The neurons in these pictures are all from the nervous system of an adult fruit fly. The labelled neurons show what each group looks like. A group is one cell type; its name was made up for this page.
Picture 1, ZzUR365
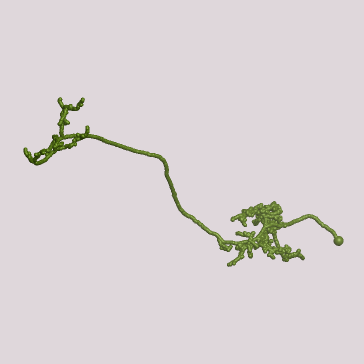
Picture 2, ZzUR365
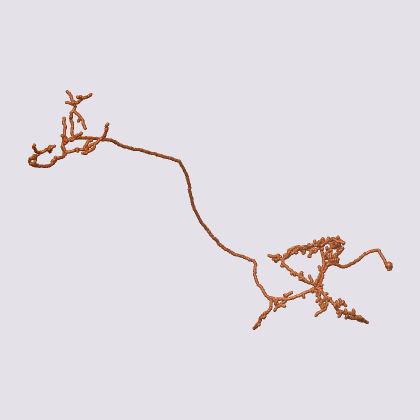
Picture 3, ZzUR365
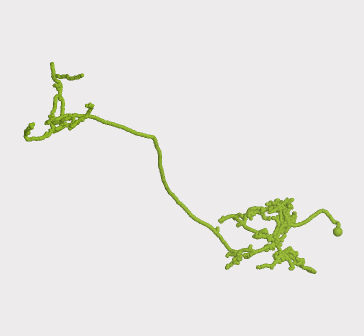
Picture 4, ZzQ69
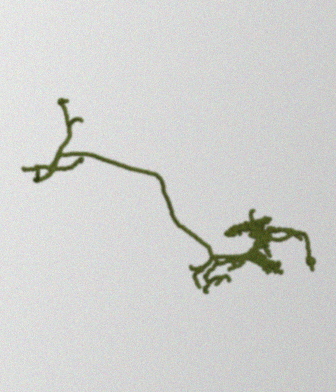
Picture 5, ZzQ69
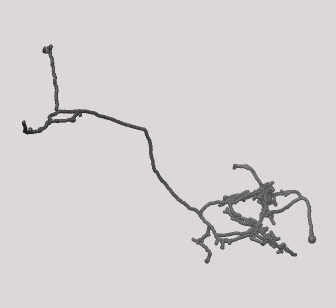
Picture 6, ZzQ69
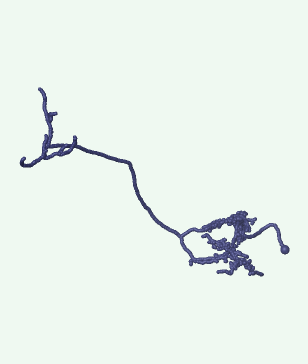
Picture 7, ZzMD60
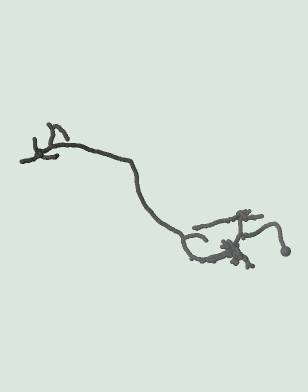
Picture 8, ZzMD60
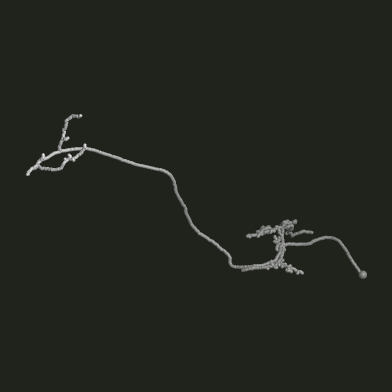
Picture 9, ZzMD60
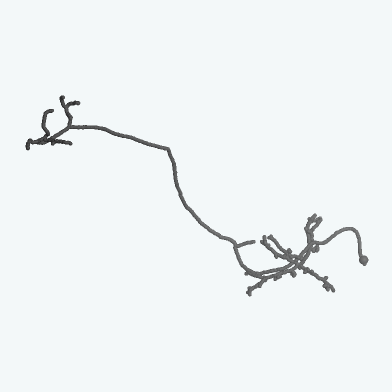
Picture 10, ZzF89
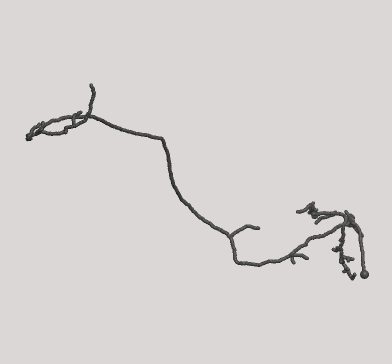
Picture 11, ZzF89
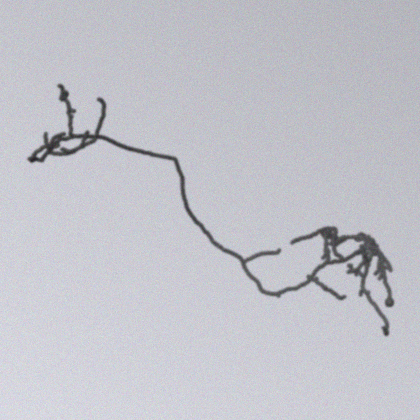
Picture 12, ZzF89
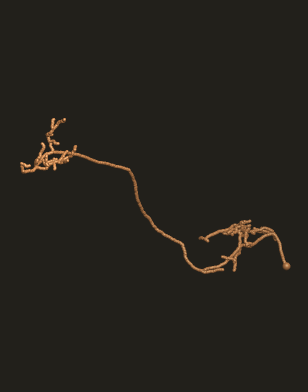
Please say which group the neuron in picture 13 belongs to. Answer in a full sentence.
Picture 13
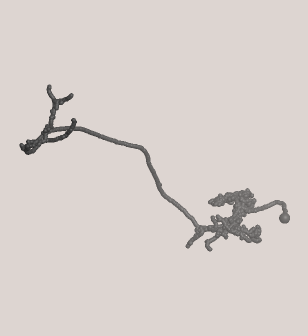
It belongs to ZzUR365.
